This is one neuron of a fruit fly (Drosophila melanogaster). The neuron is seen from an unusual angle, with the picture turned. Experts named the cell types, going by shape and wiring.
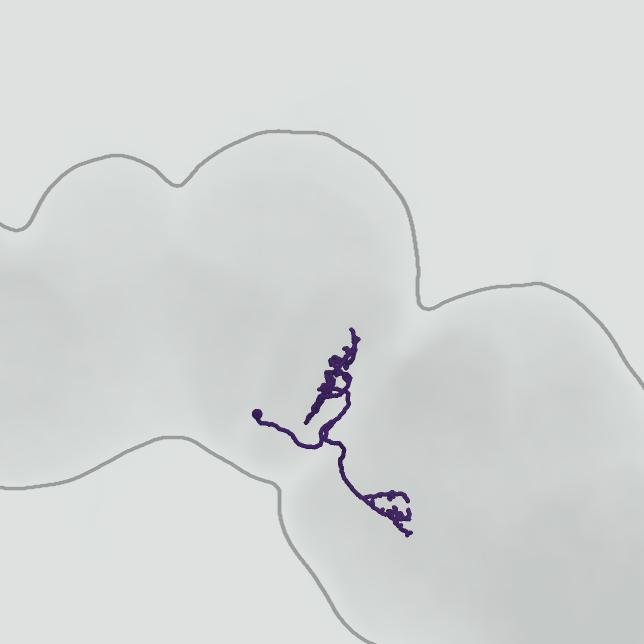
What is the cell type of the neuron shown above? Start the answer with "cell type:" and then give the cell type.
cell type: LC41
